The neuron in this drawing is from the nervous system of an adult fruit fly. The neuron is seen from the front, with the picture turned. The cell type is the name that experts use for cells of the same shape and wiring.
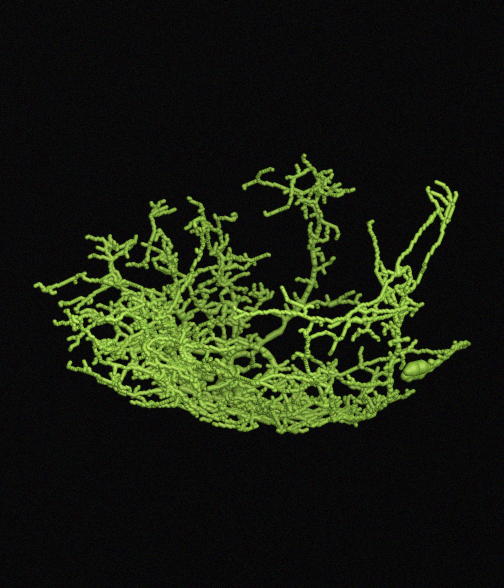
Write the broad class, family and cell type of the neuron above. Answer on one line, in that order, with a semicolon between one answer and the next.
nerve-cord intrinsic neuron; hemilineage 13A; IN13A010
